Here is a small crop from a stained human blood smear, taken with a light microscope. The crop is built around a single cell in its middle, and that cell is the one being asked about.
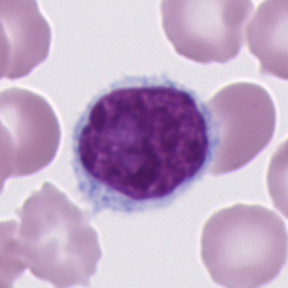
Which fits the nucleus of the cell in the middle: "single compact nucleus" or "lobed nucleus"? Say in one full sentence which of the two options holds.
Within the cell, the nucleus is one undivided, compact round, oval or kidney-shaped mass.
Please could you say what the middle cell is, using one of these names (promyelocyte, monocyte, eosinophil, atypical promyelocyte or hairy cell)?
hairy cell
